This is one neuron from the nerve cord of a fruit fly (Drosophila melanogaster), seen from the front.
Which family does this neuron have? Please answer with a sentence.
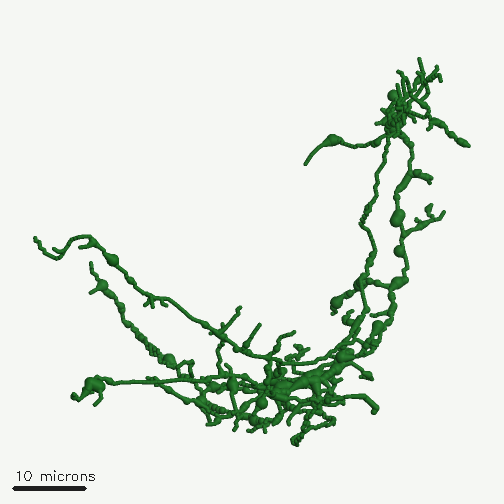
The family is class mechanosensory tactile.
